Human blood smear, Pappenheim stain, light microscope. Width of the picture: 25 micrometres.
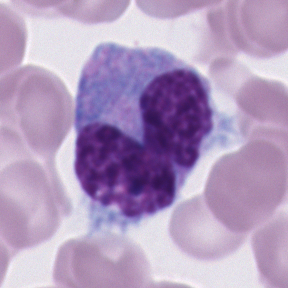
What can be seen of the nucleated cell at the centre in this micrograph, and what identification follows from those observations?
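Notice how dark purple the chromatin is, and how coarsely clumped. Neither lobe shows a nucleolus. Faint, fine pinkish-lilac granules are scattered through the cytoplasm, and you won't find any clear vacuoles there. This cell is a monocyte.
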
